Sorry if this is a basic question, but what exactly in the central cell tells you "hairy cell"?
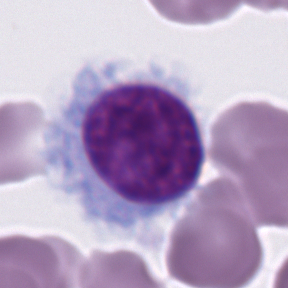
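What fits the hairy cell best here is the outline, which is ragged with many fine hair-like projections.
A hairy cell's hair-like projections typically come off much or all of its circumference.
Now look at the nucleus, which sits off-centre towards the right side of the cell. The cytoplasm is pale blue, and its rim is broader on the left than on the right.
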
